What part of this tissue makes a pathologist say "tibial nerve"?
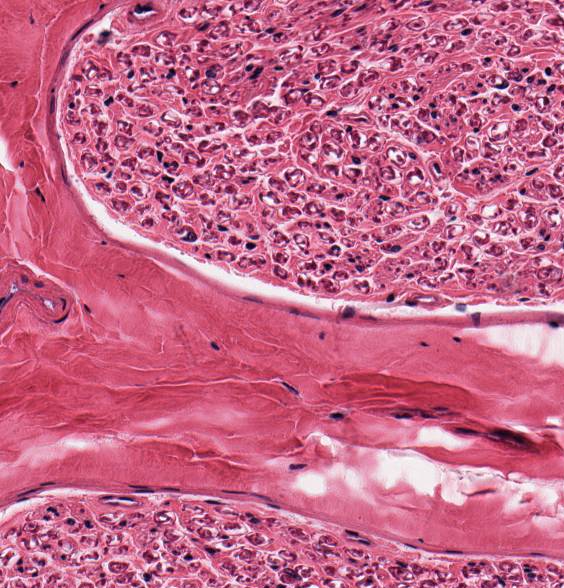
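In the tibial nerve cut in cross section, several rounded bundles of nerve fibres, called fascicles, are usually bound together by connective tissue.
Here two fascicles are cut across: a large oval one fills the upper right, another lies along the bottom edge. Between them, a broad horizontal band of dense pink collagen with few elongated nuclei fits that binding connective tissue.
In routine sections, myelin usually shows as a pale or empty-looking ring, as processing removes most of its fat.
Many small round fibre profiles packing each fascicle show this pale ring around a central dot. Small dark nuclei lie singly among the fibres.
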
